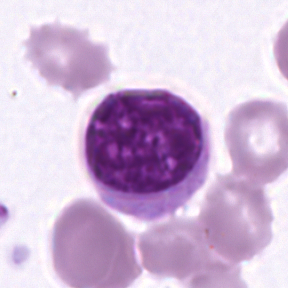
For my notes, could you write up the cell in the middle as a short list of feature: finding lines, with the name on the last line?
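Outline: round and smooth
Nucleus: round, no indentation or lobes
Cytoplasm: crescent below the nucleus, thin rim elsewhere
Granules: none seen
Name: plasma cell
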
